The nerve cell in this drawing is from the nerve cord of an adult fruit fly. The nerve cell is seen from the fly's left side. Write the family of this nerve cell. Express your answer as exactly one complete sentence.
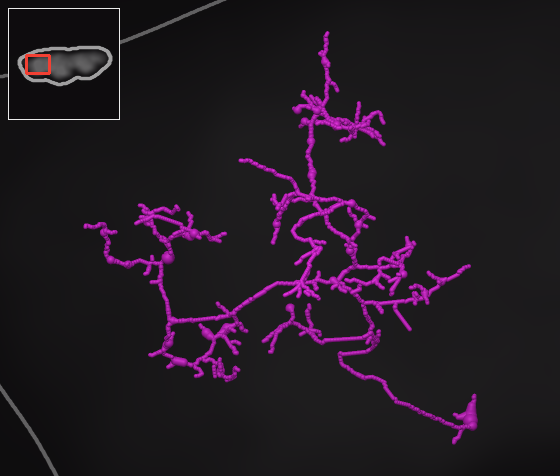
The nerve cell counts as part of family hemilineage 21A.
